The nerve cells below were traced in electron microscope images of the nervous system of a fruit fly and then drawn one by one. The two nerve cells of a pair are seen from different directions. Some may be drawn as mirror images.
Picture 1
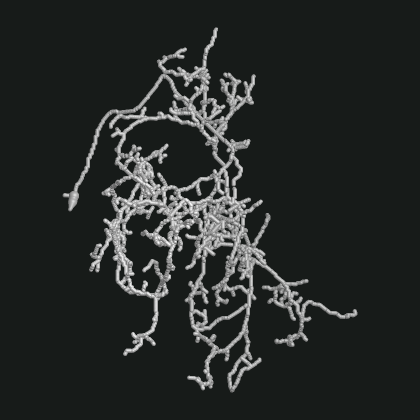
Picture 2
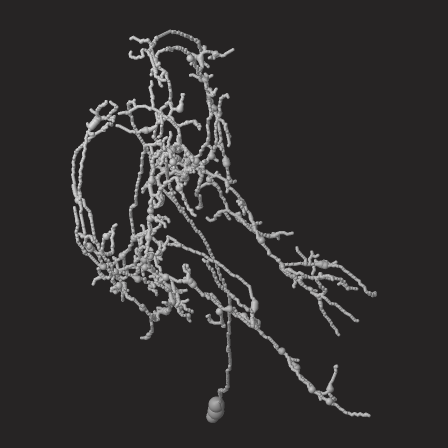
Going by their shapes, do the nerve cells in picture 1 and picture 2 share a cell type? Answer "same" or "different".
same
